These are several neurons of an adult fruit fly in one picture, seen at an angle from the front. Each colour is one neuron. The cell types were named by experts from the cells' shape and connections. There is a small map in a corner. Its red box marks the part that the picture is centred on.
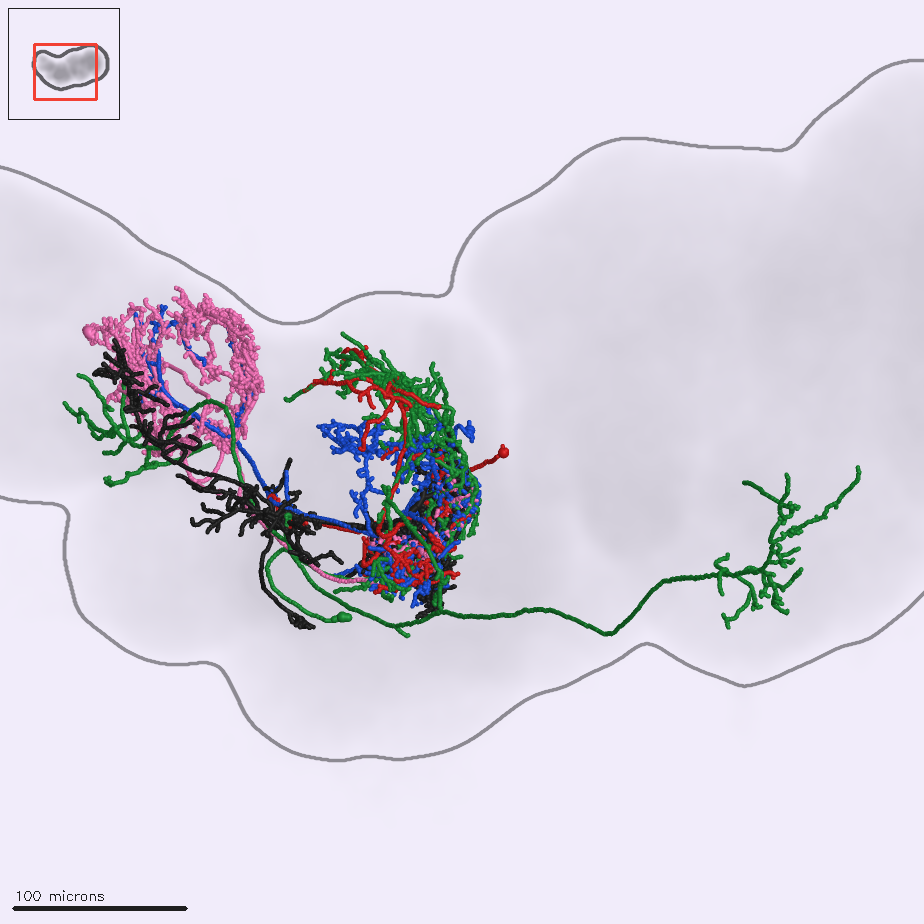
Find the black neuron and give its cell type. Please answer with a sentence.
The cell type is IN06B003.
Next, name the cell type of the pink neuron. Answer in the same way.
The cell type is INXXX044.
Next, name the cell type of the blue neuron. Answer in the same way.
The cell type is IN17A023.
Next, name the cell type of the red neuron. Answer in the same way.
The cell type is IN17A084.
